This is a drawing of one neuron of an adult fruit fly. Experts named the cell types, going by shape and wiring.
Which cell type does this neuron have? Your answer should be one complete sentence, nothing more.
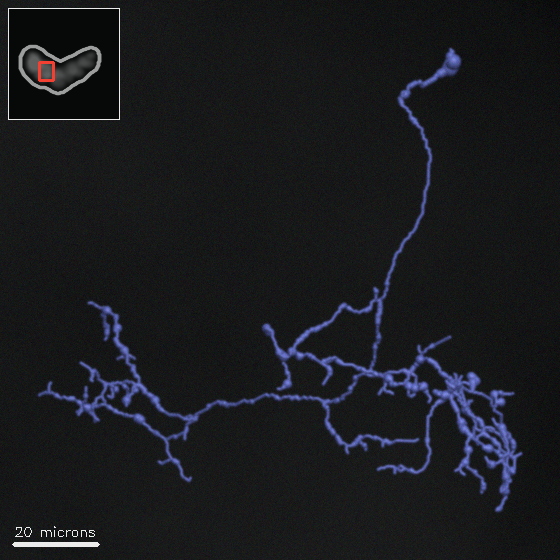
It is the cell type PS193 to which this neuron belongs.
